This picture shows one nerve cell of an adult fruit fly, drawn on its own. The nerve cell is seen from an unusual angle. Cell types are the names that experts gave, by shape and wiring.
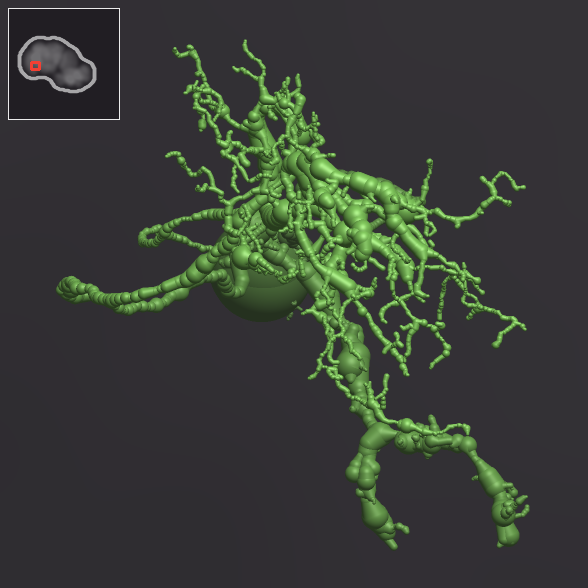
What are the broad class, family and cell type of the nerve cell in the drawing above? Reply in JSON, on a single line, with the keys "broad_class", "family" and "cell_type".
{"broad_class": "optic-lobe intrinsic neuron", "family": "T", "cell_type": "T5c"}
